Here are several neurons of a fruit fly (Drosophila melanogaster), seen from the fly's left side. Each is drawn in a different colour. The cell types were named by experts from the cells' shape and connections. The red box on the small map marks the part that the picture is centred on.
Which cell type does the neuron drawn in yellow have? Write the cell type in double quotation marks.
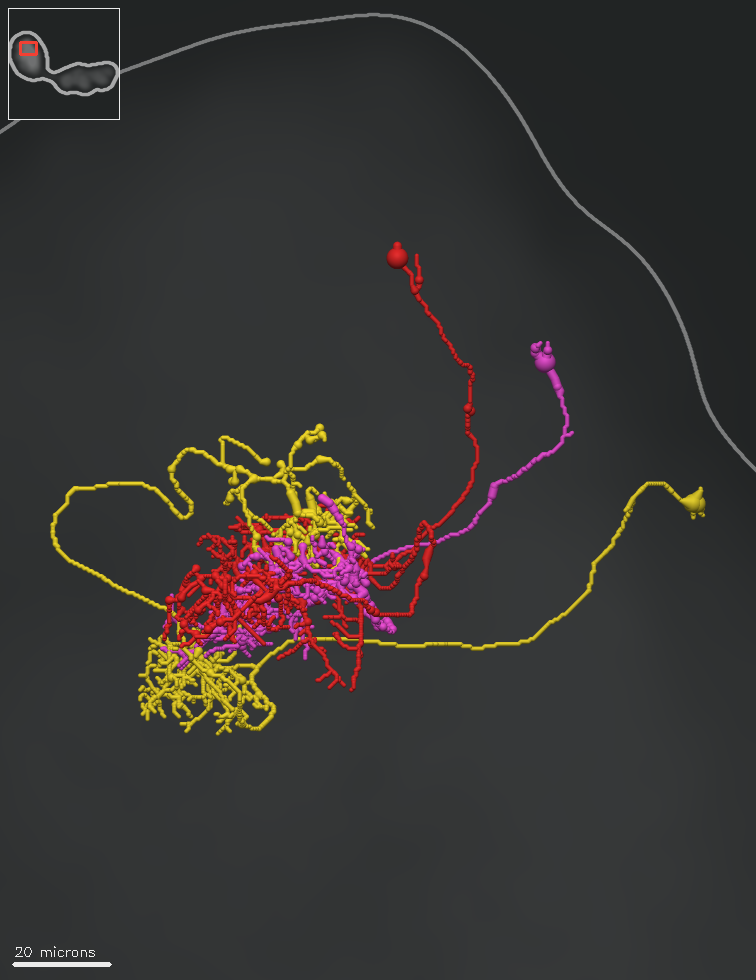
"hDeltaJ"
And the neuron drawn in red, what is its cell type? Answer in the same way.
"hDeltaI"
